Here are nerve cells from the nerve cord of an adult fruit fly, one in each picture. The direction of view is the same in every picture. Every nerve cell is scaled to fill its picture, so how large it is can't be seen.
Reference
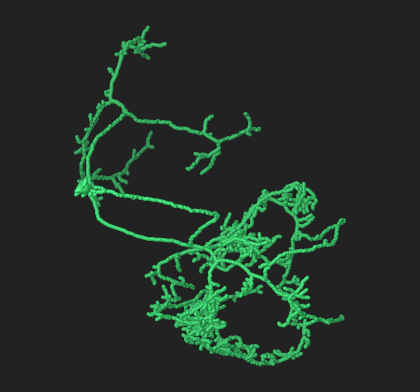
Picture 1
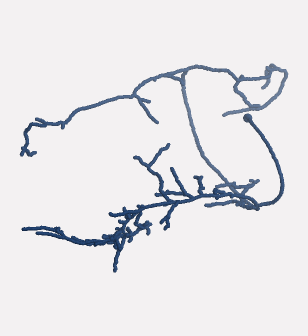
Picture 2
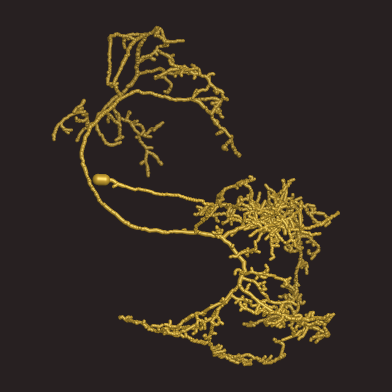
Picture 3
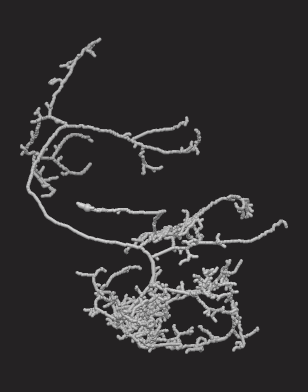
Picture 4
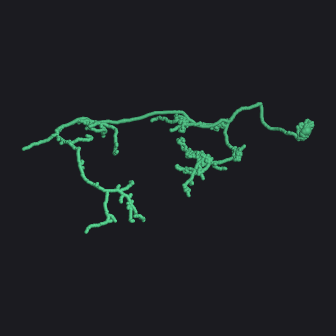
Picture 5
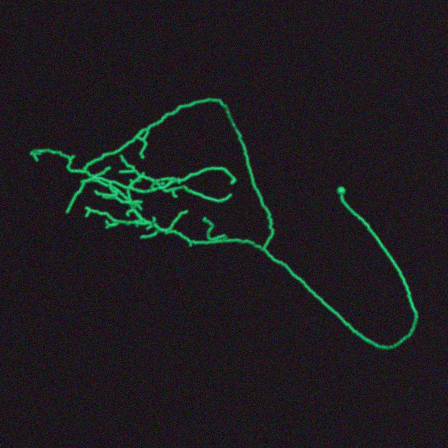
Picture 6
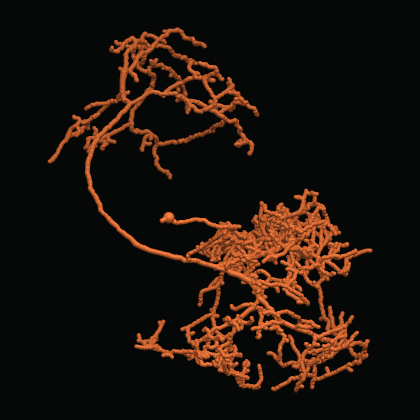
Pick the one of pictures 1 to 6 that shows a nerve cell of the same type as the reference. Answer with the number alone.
3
